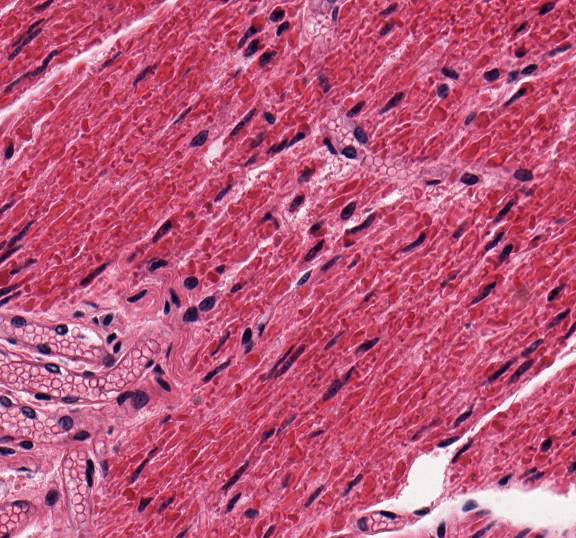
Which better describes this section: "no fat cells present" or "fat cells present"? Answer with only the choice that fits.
No fat cells present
